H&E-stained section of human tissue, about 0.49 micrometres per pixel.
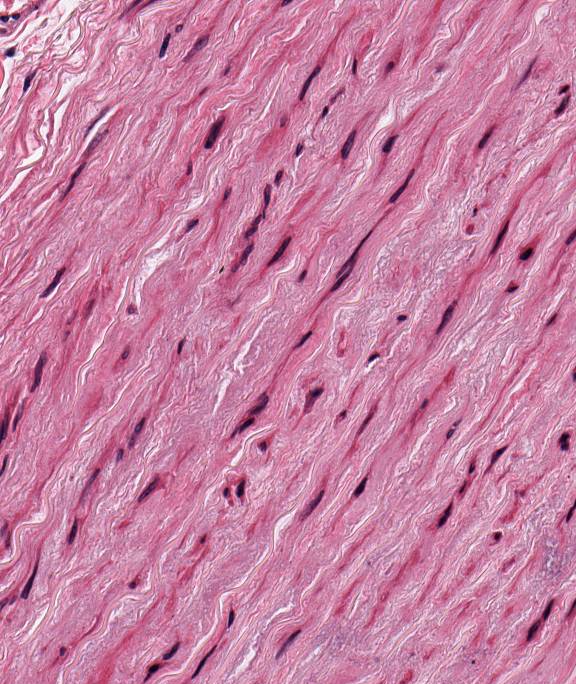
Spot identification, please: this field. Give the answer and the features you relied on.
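That's the tunica media of an artery filling this field. The fibres run in parallel throughout, diagonally from lower left to upper right, and they're eosinophilic and wavy rather than straight. The nuclei are elongated, dark-staining and spindle-shaped, with their long axes parallel to the fibres.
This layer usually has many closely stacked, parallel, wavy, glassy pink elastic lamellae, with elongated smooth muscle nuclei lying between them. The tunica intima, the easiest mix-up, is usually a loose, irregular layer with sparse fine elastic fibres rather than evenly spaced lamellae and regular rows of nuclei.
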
